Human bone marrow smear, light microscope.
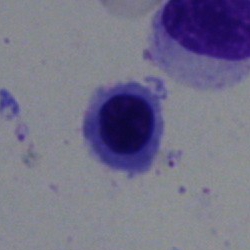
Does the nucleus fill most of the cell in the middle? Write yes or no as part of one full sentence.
Yes, most of the cell is filled by the nucleus.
